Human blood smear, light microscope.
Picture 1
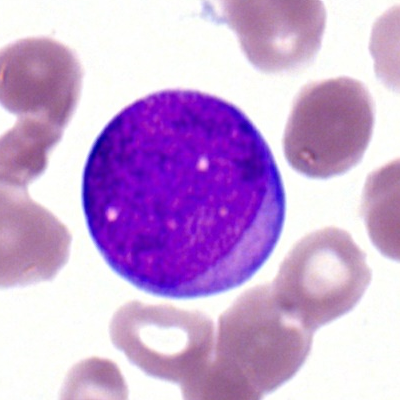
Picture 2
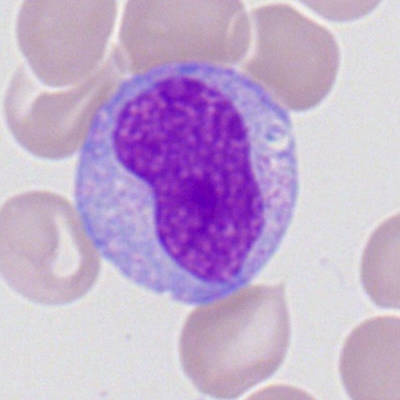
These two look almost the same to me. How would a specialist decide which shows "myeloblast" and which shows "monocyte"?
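Let's start with the names: picture 1 is the myeloblast, and picture 2 is the monocyte. Look first at the cytoplasm in picture 1: it is only a thin, pale blue crescent, showing mainly at the lower right of the cell. In picture 2, by contrast, the cytoplasm is pale greyish blue.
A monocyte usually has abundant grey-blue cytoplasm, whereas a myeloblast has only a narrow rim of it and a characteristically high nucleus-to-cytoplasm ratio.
Now compare the nucleus in picture 2, which is kidney-shaped, with a notch on its left side.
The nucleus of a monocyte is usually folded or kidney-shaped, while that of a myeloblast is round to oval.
The cytoplasm differs in content too: picture 1 shows no granules, whereas picture 2 holds fine, dust-like pinkish-purple granules and a single small clear vacuole near its upper right edge. Both cells share a round, smooth outline, and both nuclei carry small pale spots, a few tiny ones scattered over the nucleus in picture 1 and a mottling of them through the dark purple chromatin in picture 2. Around the myeloblast lie red cells, though none of them overlaps it.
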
